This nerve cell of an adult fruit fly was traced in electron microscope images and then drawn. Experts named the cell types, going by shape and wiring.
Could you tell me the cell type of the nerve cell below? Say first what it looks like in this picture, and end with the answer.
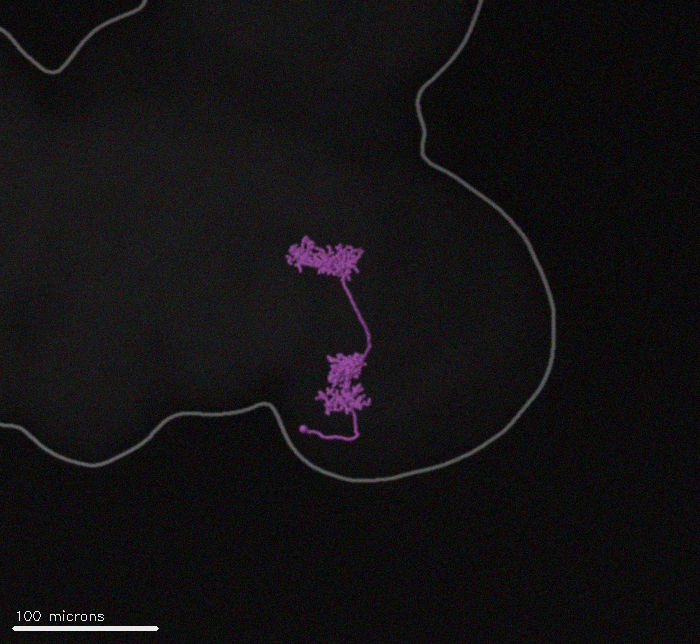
By the scale bar it is about 140 microns tall in this view. In this view it is taller than it is wide. This is an optic-lobe intrinsic neuron. Its cell type is TmY15.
